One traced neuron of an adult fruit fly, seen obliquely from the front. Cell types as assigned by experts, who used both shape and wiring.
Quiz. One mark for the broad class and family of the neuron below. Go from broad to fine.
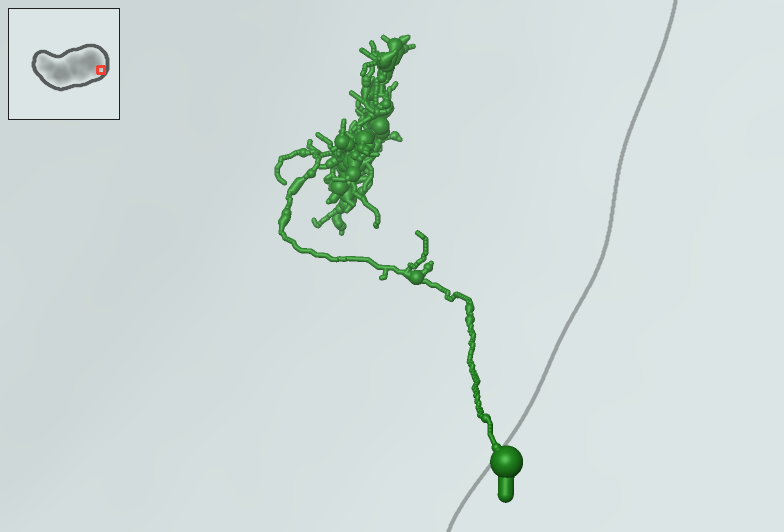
optic-lobe intrinsic neuron; Dm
